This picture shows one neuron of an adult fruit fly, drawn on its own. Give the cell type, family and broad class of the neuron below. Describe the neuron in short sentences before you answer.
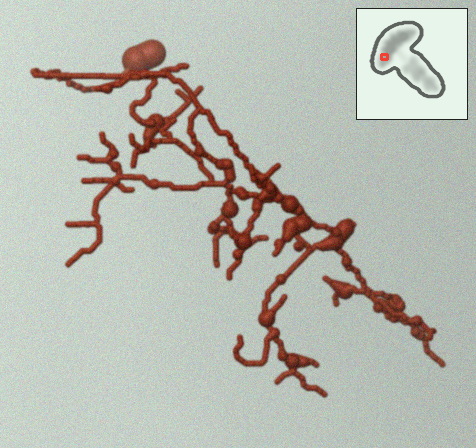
It is in the brain and does not reach the nerve cord. The cell body is at the upper left of the picture. The picture shows dozens of branch ends. The cell type is Mi17. Its family is Mi. This is an optic-lobe intrinsic neuron.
